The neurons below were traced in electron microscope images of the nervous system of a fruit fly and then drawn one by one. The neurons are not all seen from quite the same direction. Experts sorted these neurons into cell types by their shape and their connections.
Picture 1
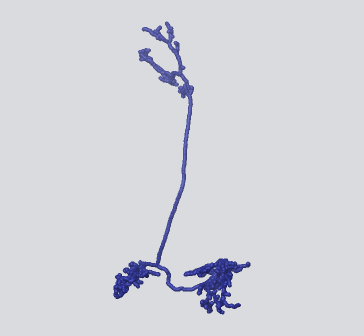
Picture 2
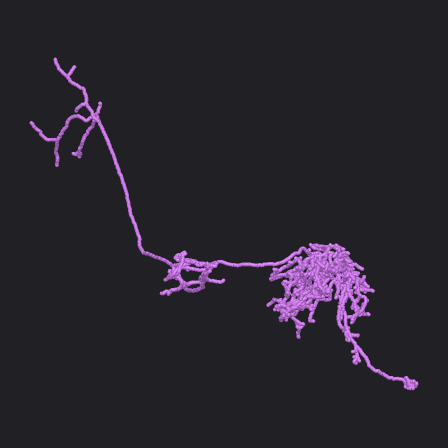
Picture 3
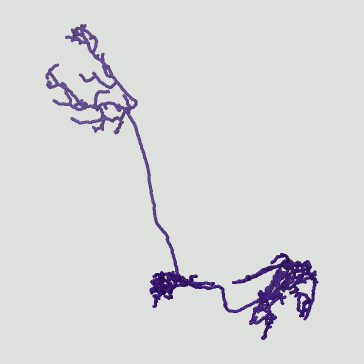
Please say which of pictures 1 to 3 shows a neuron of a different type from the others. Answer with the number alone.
2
